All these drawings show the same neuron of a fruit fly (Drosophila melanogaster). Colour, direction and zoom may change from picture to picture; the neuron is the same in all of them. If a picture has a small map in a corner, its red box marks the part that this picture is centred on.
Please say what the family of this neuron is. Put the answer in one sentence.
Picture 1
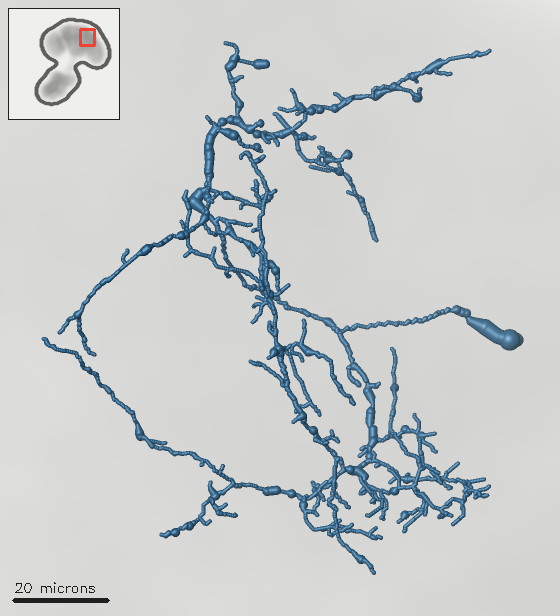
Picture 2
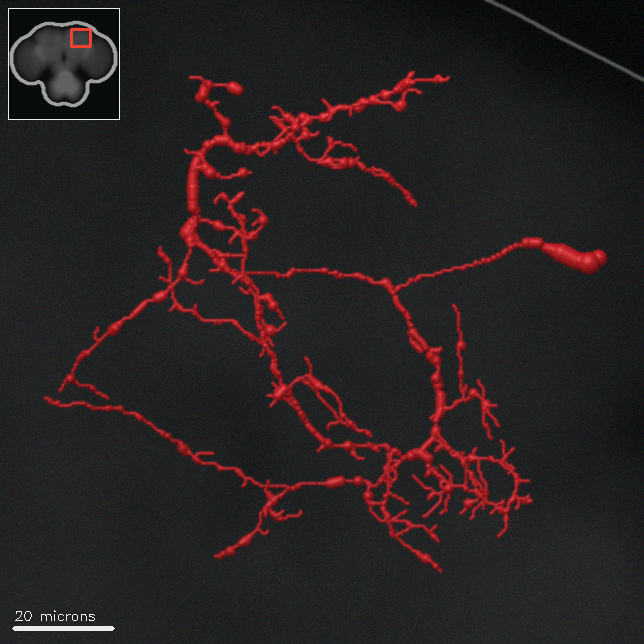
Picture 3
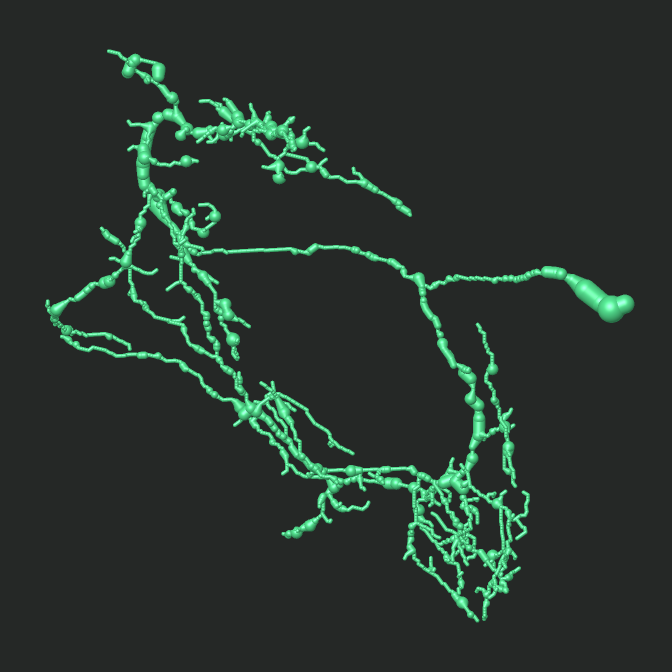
The family is hemilineage SLPpl2.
